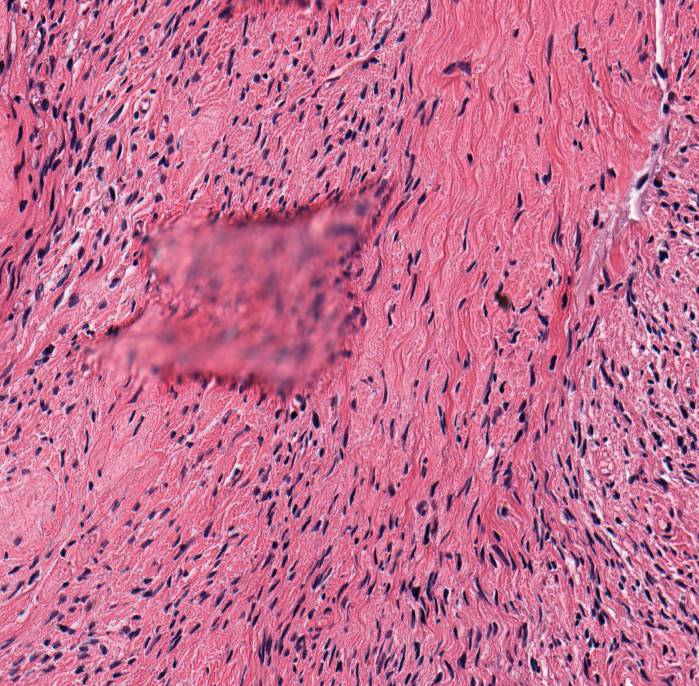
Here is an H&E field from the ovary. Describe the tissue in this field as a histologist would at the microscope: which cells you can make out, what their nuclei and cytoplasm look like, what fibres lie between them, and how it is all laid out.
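Spindle cells in pink fibrous stroma fill the whole field in sweeping, intersecting bundles. Their slender, elongated, dark-staining nuclei are often wavy or curved; cytoplasm is scant, pale pink, without distinct cell borders. Nuclei are sparser in the collagen-rich upper centre-right, denser left and lower right.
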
